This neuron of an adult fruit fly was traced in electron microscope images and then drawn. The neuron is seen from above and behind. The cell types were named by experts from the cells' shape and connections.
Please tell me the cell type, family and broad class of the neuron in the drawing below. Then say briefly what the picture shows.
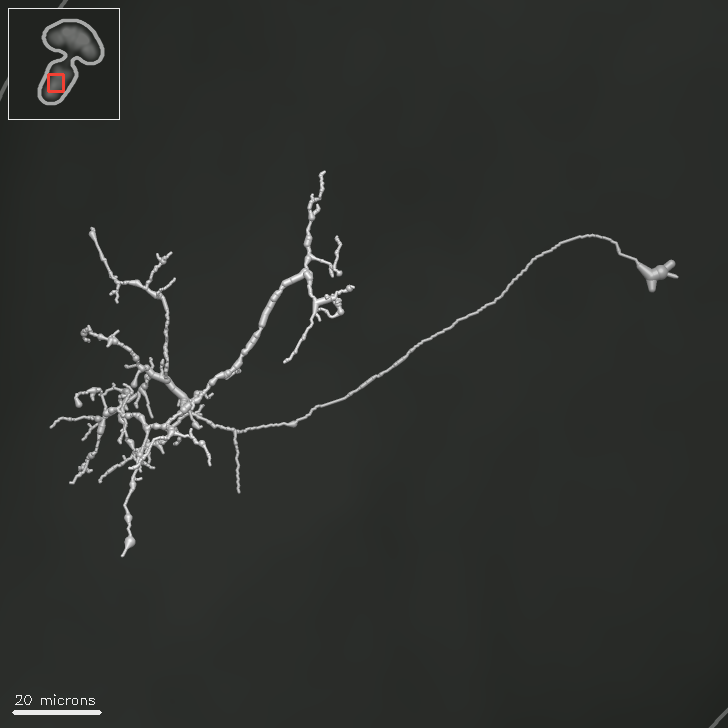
Its cell type is IN13B063. Its family is hemilineage 13B. Its broad class is nerve-cord intrinsic neuron. It lies in the nerve cord. By the scale bar it is about 150 microns wide in this view. Dozens of branch ends can be seen.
